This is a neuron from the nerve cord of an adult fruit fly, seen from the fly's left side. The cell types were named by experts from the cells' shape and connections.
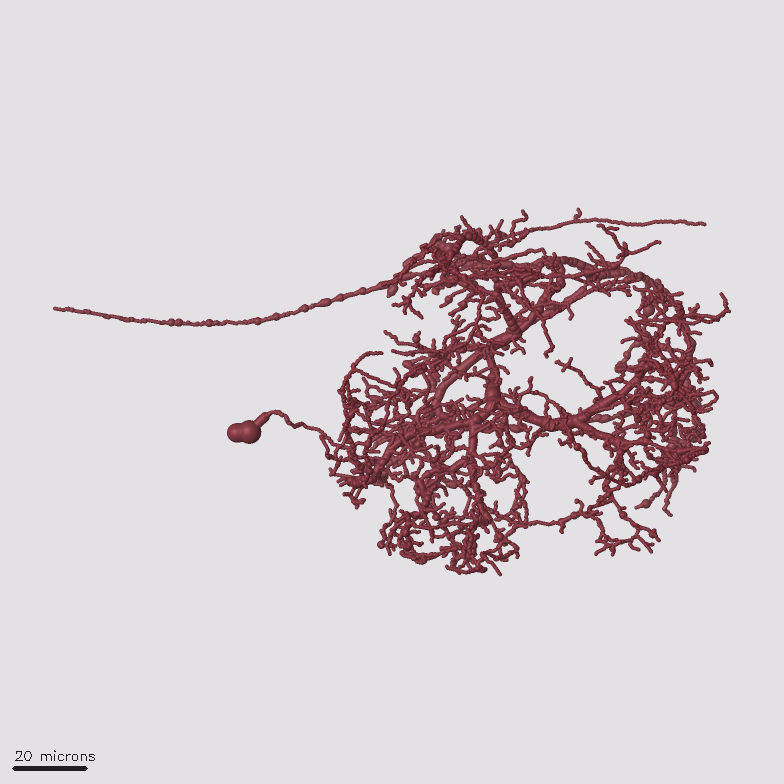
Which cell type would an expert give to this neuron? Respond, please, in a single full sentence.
This neuron represents the cell type AN07B015.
